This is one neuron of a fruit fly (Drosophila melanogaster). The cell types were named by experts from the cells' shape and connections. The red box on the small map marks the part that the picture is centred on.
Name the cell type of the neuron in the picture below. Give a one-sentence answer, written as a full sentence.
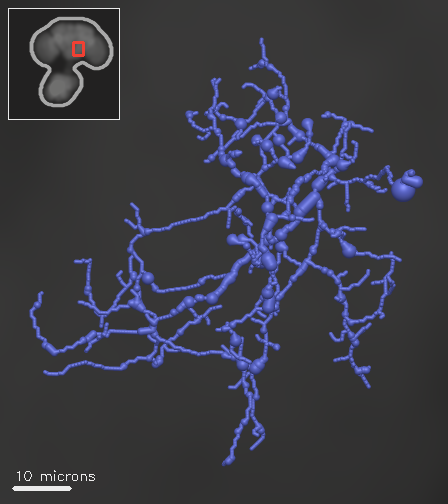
The cell type that this neuron has is GNG279_a.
